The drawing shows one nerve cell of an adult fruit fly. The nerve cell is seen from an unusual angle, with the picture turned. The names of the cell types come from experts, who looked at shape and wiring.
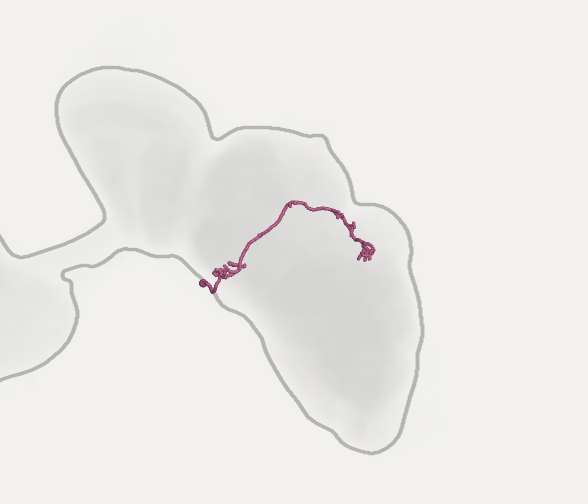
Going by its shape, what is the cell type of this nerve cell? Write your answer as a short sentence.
The cell type is KCg-d.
